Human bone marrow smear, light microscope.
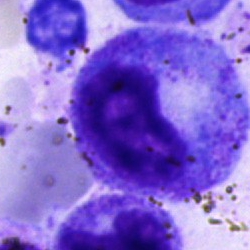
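Promyelocyte, the central cell in a stained human bone marrow smear. Its outline is round and smooth. The kidney-shaped nucleus lies toward the left, with its indentation facing right. Abundant cytoplasm stains blue-purple.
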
